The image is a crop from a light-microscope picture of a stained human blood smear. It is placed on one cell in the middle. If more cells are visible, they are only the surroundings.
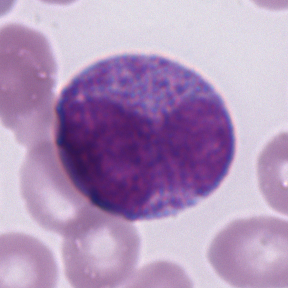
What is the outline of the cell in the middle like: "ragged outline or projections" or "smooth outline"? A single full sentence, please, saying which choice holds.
There is a smooth outline around this cell, free of projections.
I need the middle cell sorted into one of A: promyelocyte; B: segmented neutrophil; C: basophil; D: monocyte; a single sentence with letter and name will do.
Since the middle cell is a promyelocyte, option A is the right one.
